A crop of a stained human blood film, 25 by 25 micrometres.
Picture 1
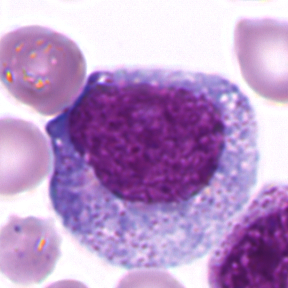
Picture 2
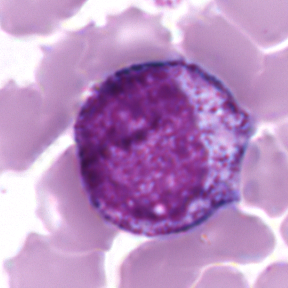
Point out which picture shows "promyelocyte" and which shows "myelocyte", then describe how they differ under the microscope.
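Picture 1: promyelocyte. Picture 2: myelocyte. Picture 1: cytoplasm abundant and pale lilac-blue, with many fine purple granules scattered through it. Picture 2: cytoplasm pale pinkish-lilac, with fine reddish-purple granules scattered through it.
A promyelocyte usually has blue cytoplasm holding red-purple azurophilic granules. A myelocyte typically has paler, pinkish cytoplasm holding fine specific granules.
Main difference, then: the blue tint of the cytoplasm in picture 1 against the pinkish tint in picture 2. Other points, picture 1: outline roughly round with a small blunt bulge at the upper left; nucleus off-centre toward the upper left, widest band of cytoplasm below it. Picture 2: cytoplasm a crescent along the right side; small white dot in the lower part of the nucleus.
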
